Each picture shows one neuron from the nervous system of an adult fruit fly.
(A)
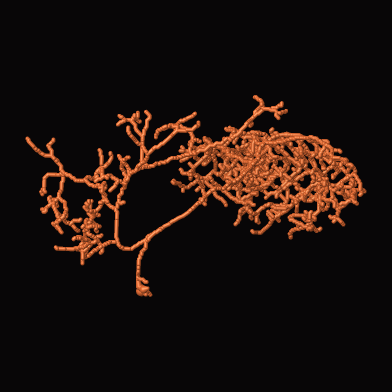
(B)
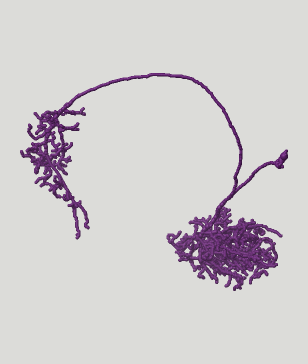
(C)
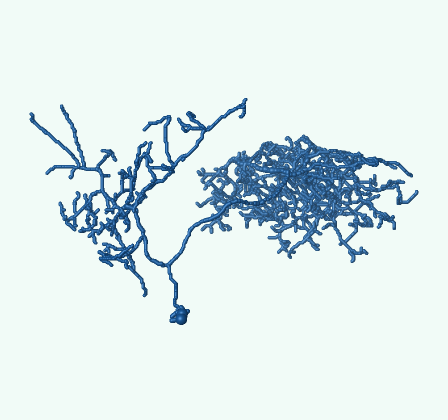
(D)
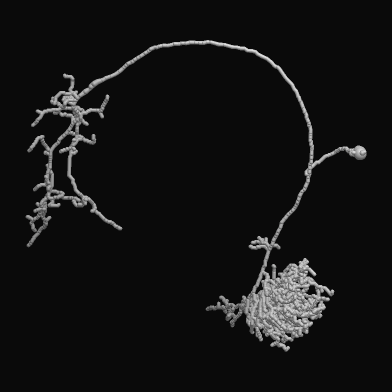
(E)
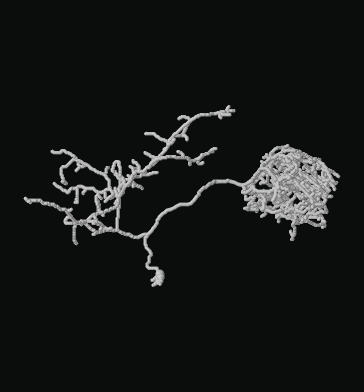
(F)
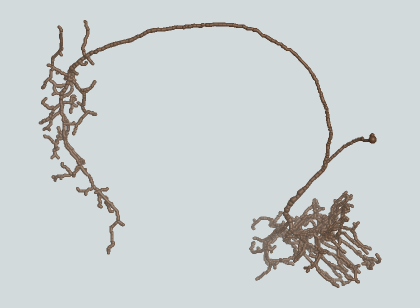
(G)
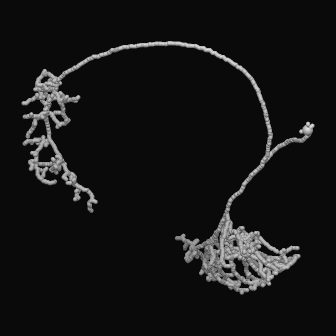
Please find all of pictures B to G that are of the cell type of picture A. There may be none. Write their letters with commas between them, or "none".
C, E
